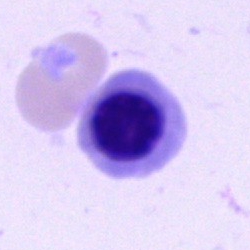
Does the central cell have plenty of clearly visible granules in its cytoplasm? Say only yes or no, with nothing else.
No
